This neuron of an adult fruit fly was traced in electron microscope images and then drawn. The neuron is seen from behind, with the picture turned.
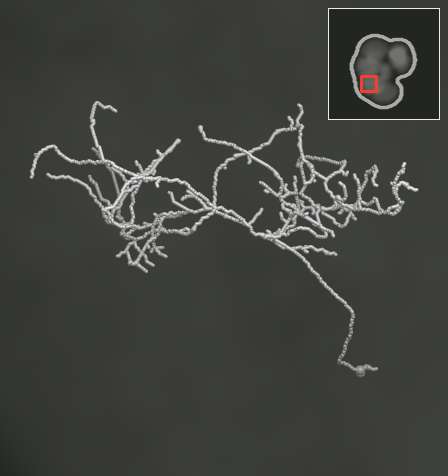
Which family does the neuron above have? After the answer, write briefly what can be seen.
Its family is hemilineage EBa1. This is a central-brain intrinsic neuron. Its cell body lies at the lower right of the picture. The picture shows dozens of branch ends.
